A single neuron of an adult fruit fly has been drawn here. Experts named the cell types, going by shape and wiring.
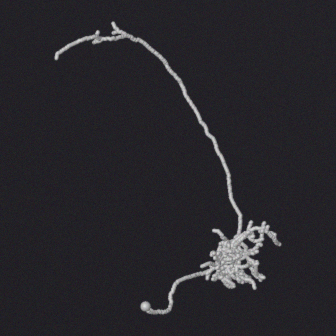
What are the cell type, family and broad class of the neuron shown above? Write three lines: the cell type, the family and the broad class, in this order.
M_lPNm11D
hemilineage ALl1_ventral
central-brain intrinsic neuron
